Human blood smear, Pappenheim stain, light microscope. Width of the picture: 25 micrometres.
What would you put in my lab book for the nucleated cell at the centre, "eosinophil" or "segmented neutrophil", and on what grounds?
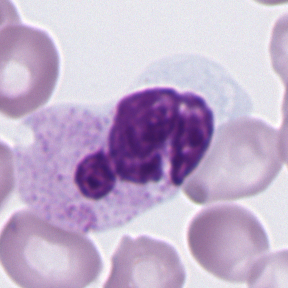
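This is a segmented neutrophil. First, the granules: fine purple ones lie scattered through cytoplasm of a pale greyish lilac.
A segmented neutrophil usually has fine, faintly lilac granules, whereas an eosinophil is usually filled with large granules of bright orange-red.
The granules here are fine, not large and orange-red, and that decides it for segmented neutrophil rather than eosinophil. Second, the cytoplasm is abundant, covering a larger area than the nucleus. Third, the chromatin is dark purple and clumped, with paler gaps between the clumps.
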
